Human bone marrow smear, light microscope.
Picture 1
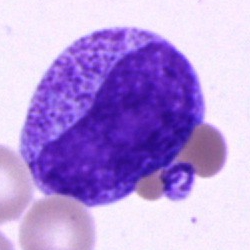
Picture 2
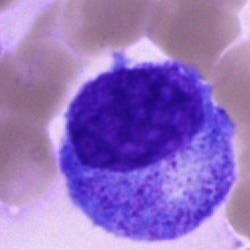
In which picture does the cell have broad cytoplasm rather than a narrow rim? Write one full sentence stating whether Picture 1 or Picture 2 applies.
Picture 2 shows a cell with plenty of cytoplasm around its nucleus.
